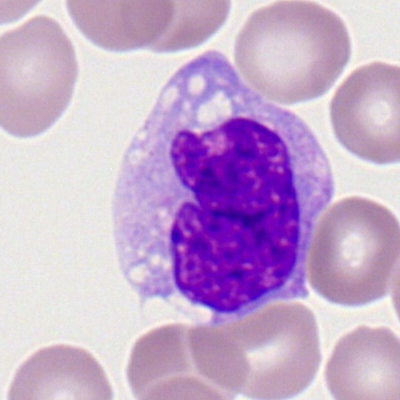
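Monocyte. Outline irregular, not round. Nucleus folded, notched from its left side. Cytoplasm abundant, pale greyish-blue; no coarse dark granules seen.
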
